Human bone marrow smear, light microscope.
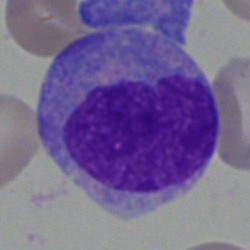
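Monocyte; roughly round, with a smooth border. Note the nucleus lying off-centre toward the lower right, while the cytoplasmic rim is widest on the upper left. There's only a faint, fine purplish dusting in the cytoplasm, no coarse granules.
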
